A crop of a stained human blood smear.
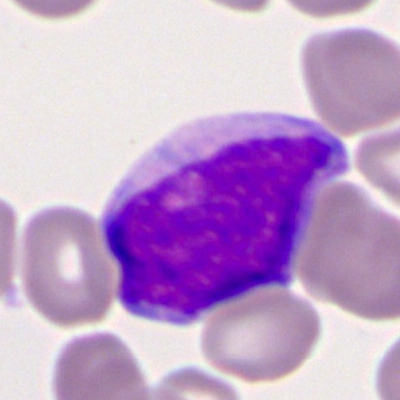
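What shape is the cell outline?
Irregular and angular rather than round.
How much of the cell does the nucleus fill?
Most of it.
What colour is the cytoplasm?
Pale blue, with its widest band along the upper edge.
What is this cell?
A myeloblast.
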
